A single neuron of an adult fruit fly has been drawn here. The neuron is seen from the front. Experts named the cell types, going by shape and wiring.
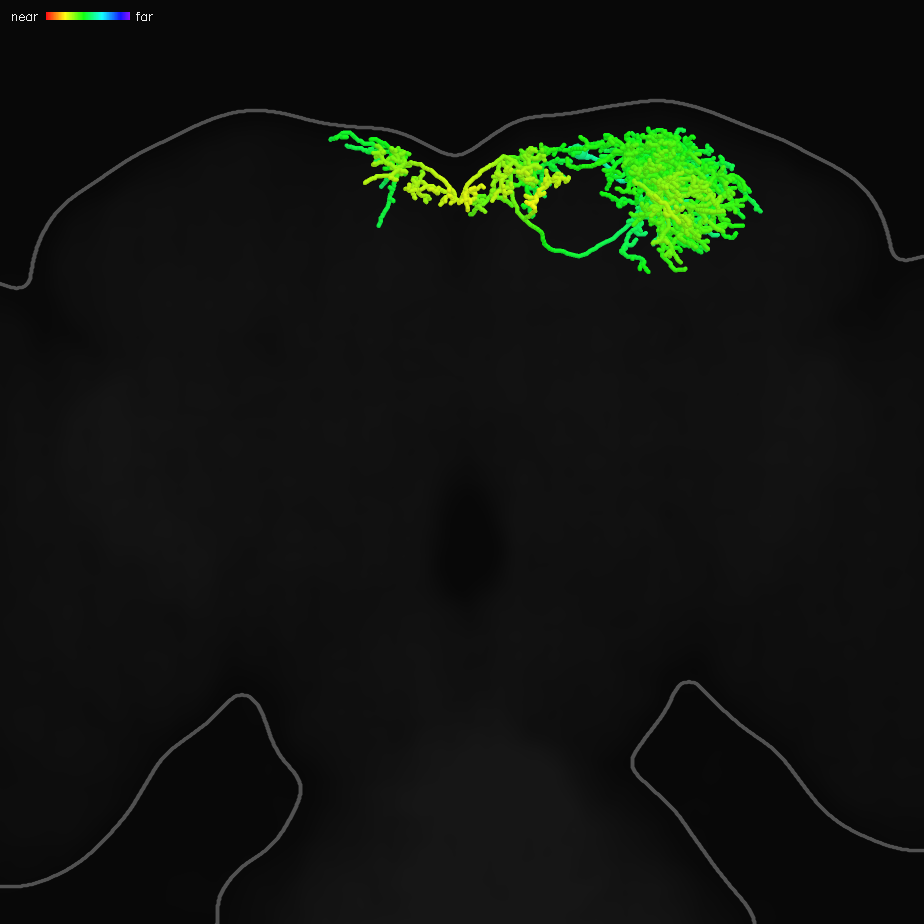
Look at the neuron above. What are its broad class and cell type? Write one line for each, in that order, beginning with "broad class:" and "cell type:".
broad class: central-brain intrinsic neuron
cell type: SLP388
